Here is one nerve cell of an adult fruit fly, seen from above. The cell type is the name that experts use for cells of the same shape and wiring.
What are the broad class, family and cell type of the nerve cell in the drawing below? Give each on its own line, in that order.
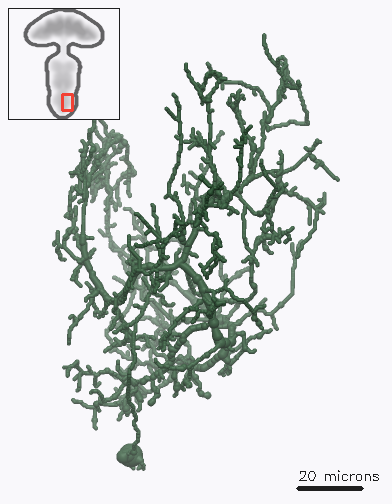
nerve-cord intrinsic neuron
hemilineage 20A.22A
IN20A.22A007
